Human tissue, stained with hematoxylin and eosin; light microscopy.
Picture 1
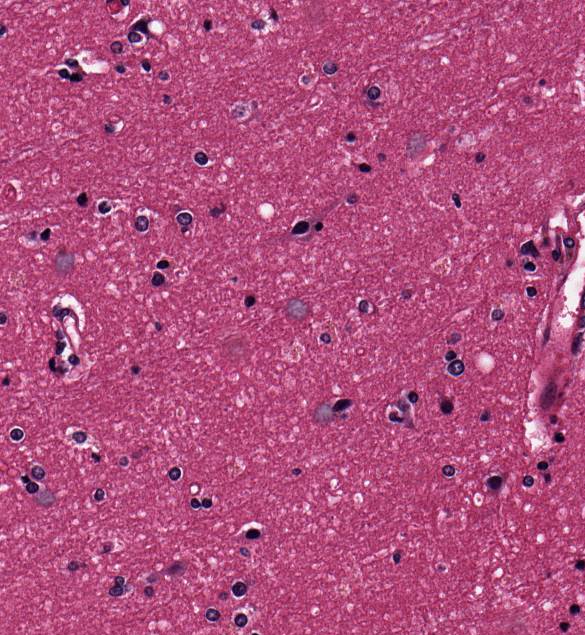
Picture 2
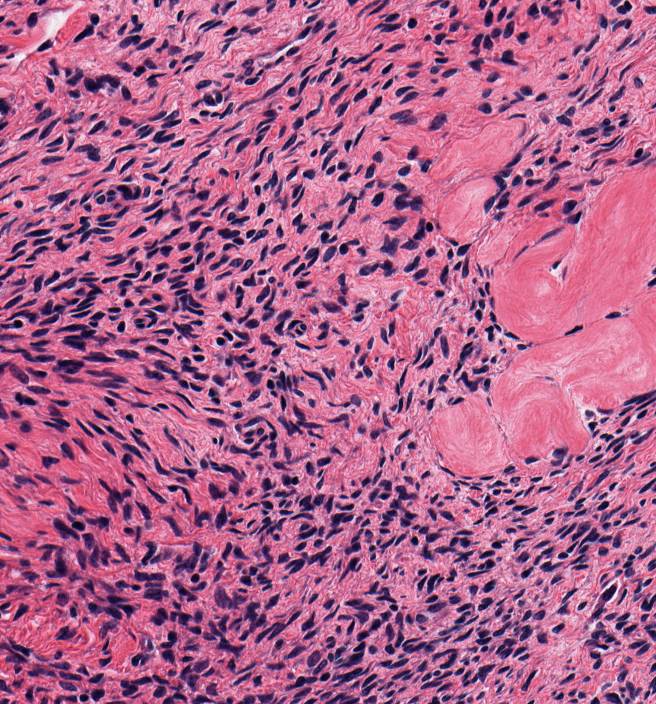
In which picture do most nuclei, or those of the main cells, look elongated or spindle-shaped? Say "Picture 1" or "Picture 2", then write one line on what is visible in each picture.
Picture 2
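What picture 1 shows: The cells are mostly small round dark nuclei scattered singly across the field.
What picture 2 shows: The nuclei are elongated, dark and tapered, with many slightly wavy or bent.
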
